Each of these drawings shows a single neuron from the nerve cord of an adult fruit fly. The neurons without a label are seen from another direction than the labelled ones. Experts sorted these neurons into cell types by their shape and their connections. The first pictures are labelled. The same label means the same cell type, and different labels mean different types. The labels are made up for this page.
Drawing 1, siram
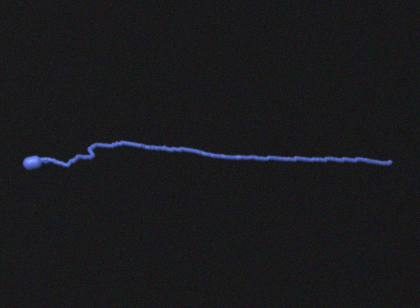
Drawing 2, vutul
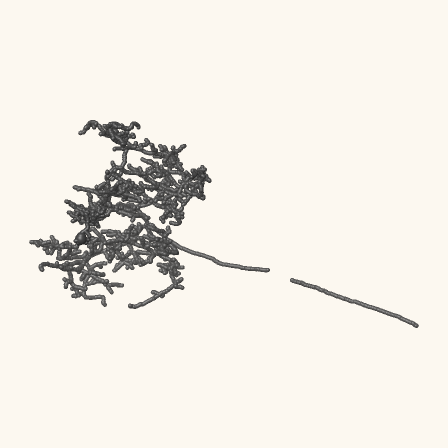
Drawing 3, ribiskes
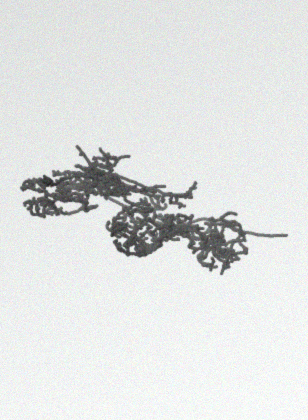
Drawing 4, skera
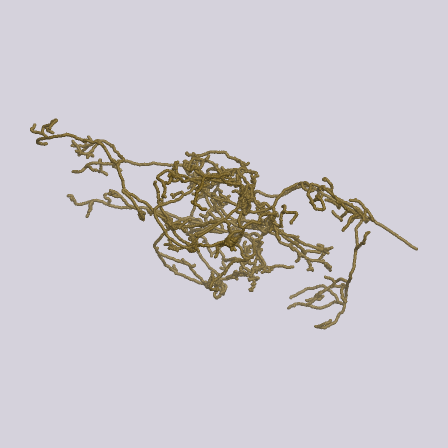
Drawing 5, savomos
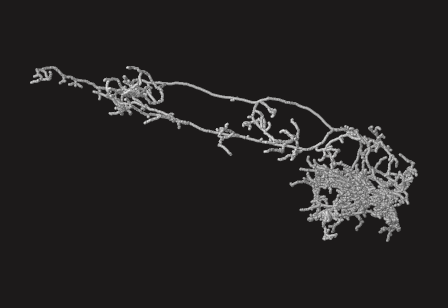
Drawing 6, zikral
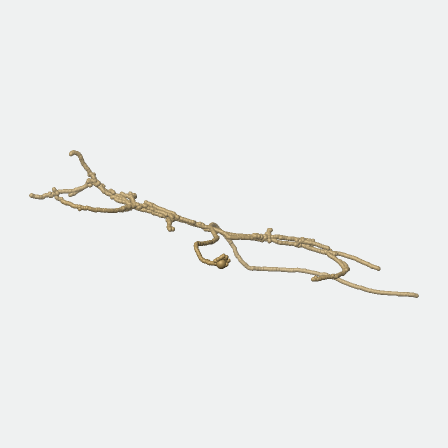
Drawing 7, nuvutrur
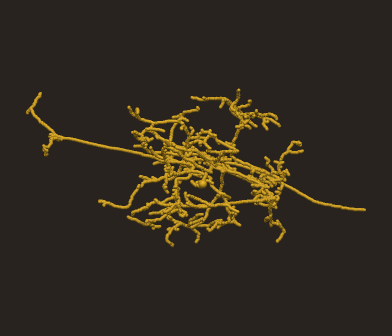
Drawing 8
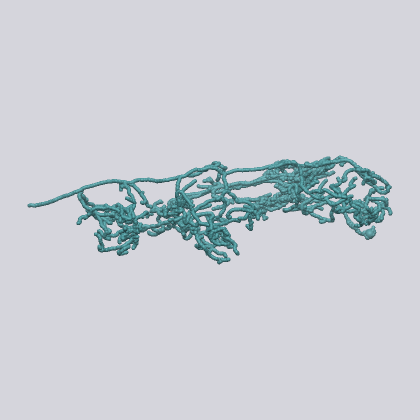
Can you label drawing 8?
ribiskes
